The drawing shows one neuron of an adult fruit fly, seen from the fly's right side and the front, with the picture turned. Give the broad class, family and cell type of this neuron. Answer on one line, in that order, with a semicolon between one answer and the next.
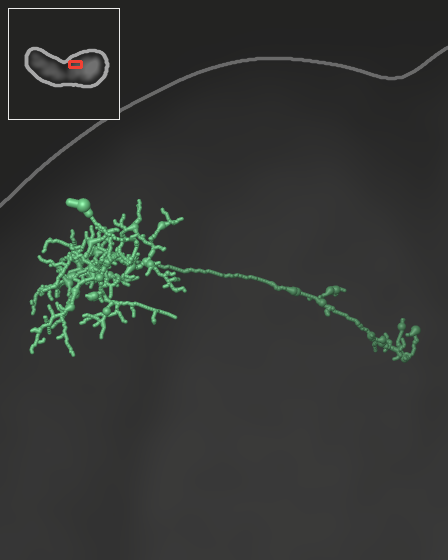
optic-lobe intrinsic neuron; Tm; Tm16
